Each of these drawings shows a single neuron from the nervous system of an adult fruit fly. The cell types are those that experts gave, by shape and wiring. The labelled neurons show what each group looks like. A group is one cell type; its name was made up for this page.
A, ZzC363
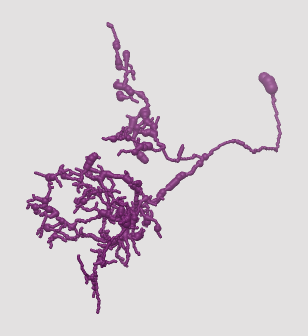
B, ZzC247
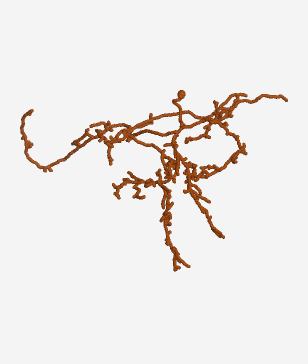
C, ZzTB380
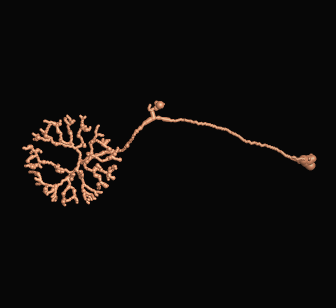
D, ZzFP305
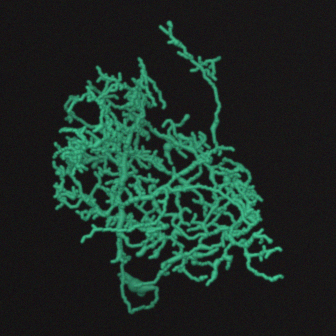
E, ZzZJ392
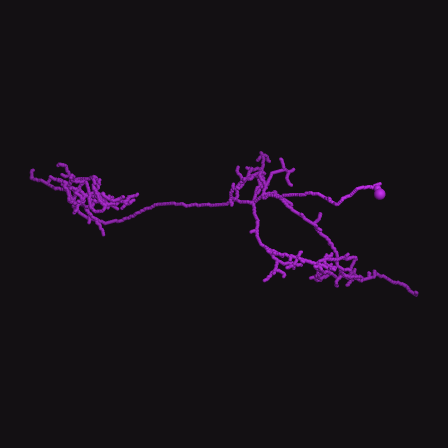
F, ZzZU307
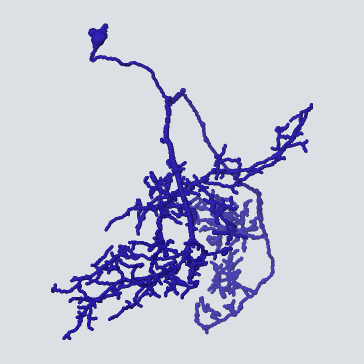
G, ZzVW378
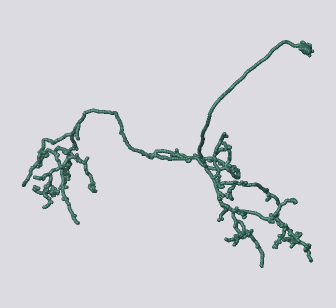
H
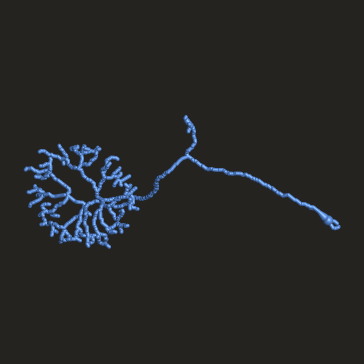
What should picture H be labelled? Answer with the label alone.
ZzTB380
